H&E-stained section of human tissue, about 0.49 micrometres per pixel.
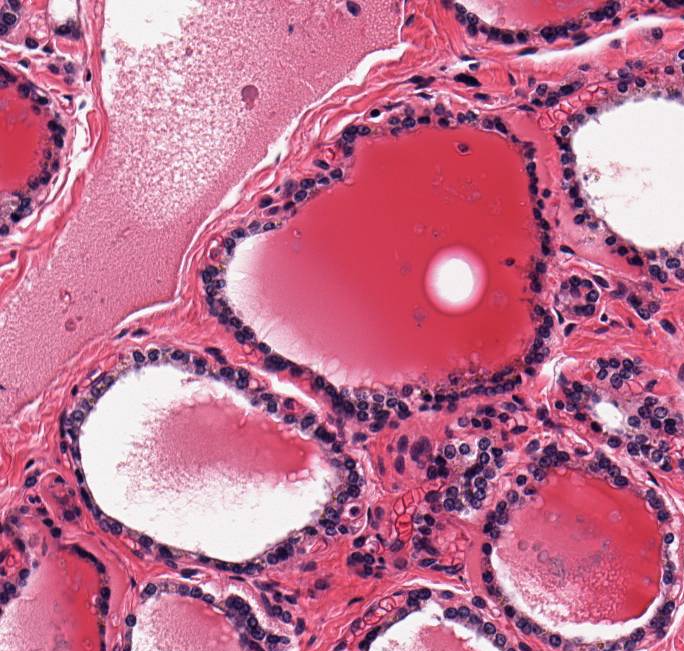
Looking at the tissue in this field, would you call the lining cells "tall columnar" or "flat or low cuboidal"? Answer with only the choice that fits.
Flat or low cuboidal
